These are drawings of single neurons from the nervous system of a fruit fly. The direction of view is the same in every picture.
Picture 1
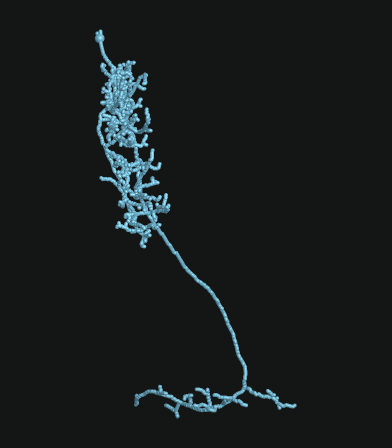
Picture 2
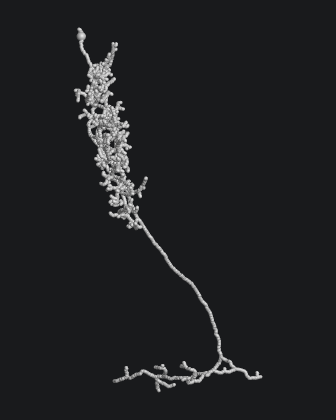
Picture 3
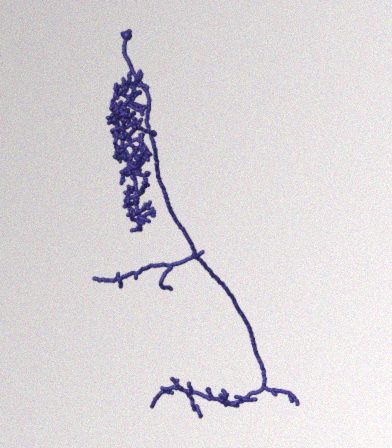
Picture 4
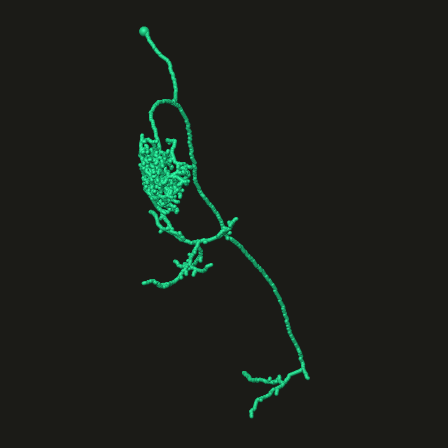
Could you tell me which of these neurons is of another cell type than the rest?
4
